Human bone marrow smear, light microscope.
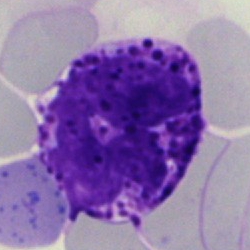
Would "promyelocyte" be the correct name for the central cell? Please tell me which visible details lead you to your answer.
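This one is roughly oval and a little irregular, with a small pointed projection jutting from its lower left edge. Dark granules crowd especially along the upper edge, and the whole cell is deep purple and covered in granules, so nucleus and cytoplasm can't be told apart. Small pale clear spaces sit near the centre and the lower edge.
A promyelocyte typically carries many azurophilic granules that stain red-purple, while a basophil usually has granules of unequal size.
Plenty of granules would suit either name, but dark granules over a deep purple cell sit less well with the red-purple of a promyelocyte. So it isn't a promyelocyte; it's a basophil.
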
